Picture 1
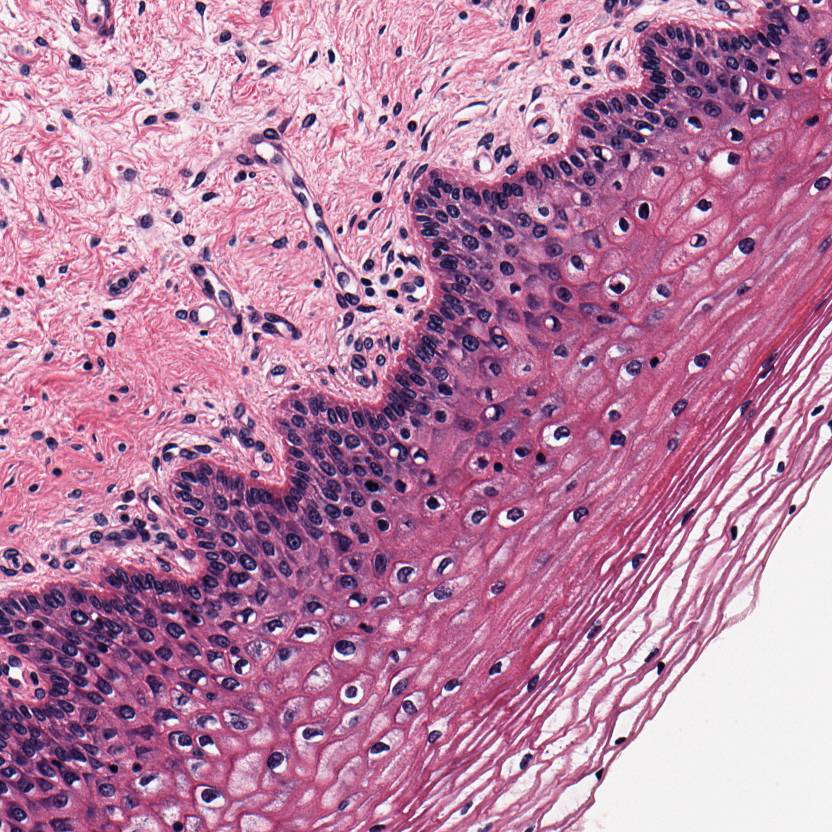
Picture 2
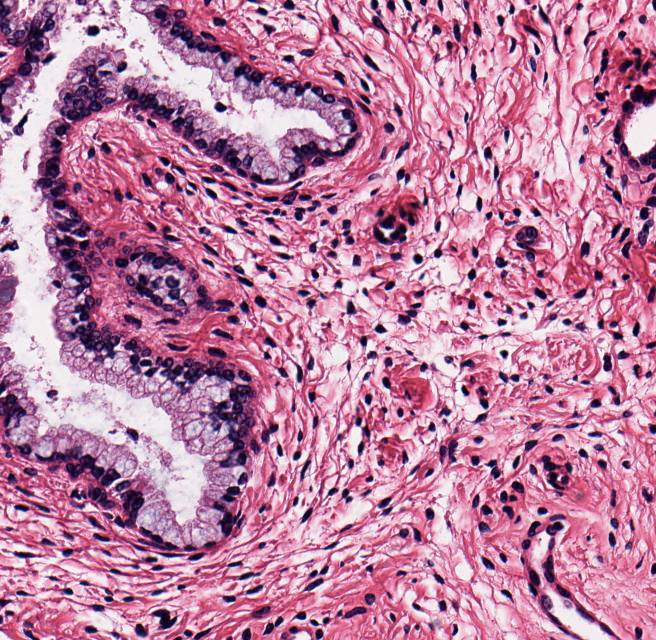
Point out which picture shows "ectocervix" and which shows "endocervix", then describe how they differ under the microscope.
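You've got ectocervix in picture 1 and endocervix in picture 2. The ectocervix has a band of stratified squamous epithelium running diagonally across the lower right, with connective tissue filling the upper left. Its basal cells have crowded, dark, ovoid nuclei forming a dark purple band along the junction, many middle-layer cells have clear cytoplasm or clear halos round small dark nuclei, and the surface cells at the lower right are flattened parallel to the surface but still hold small dark flattened nuclei. The endocervix, on the other hand, lines its lumen with a single layer of tall columnar cells.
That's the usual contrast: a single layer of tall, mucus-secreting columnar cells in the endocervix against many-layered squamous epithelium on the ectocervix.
Here those cells have pale, grey-purple, finely vacuolated mucinous cytoplasm, with dark nuclei sitting at the base, away from the lumen. On the left the epithelium is thrown into a fold with a stromal core projecting into the lumen.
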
